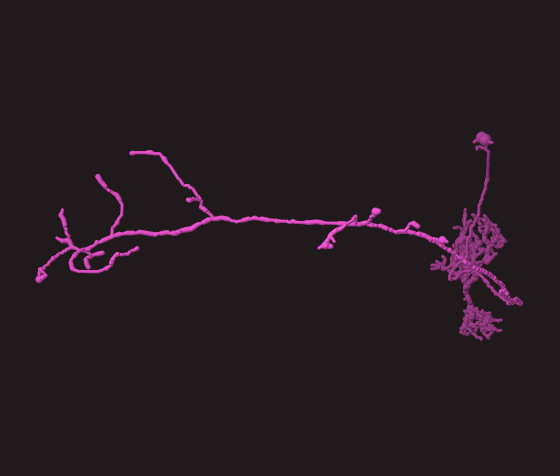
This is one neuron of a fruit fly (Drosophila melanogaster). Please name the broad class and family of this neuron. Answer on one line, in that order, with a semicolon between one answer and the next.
central-brain intrinsic neuron; hemilineage ALad1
